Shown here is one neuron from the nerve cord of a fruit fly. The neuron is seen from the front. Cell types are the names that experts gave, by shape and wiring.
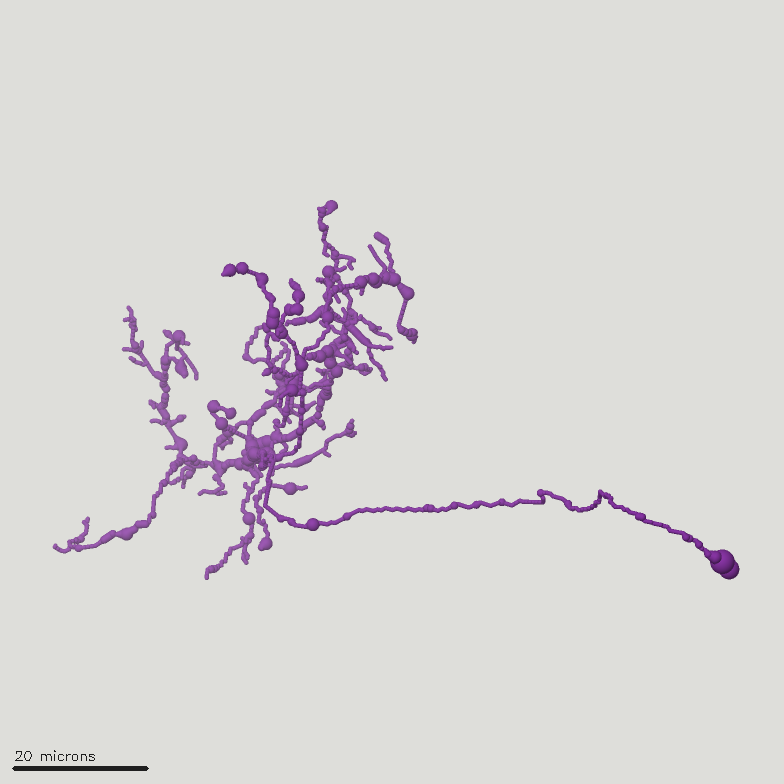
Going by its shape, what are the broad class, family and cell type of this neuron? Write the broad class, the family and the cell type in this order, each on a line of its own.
nerve-cord intrinsic neuron
hemilineage 14A
IN14A061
